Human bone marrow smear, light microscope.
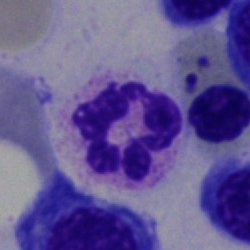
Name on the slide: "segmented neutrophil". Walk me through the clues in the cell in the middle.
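First, the nucleus: it is split into more than three lobes, and these form a ring around a pale central space. Second, the cytoplasm is pale pink. Third, fine pinkish-lilac granules are scattered through that cytoplasm.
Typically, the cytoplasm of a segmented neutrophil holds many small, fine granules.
The fine granules here agree with that, fitting this cell as a segmented neutrophil.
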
